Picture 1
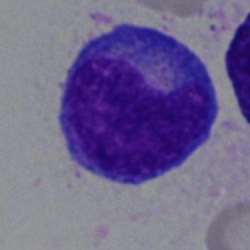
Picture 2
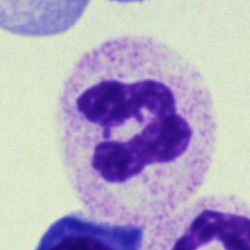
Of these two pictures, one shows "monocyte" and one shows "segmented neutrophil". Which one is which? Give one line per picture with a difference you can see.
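Picture 1: monocyte. The nucleus fills most of the cell and is indented at its upper edge.
Picture 2: segmented neutrophil. The cytoplasm is abundant and pale pink-lilac.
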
